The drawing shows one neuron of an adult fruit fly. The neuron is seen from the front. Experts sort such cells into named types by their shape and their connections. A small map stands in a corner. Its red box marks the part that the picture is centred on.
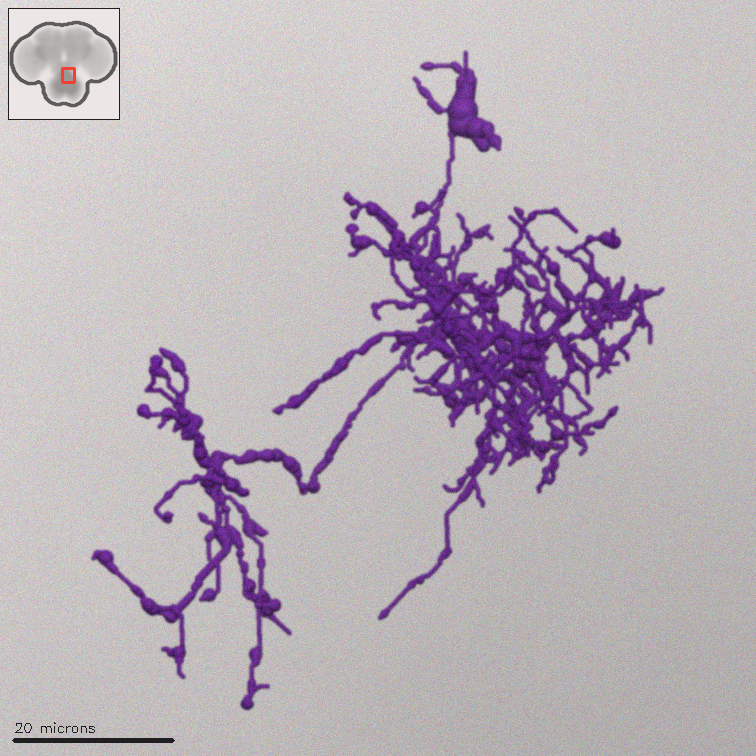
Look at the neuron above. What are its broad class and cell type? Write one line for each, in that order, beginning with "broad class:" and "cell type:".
broad class: nerve-cord intrinsic neuron
cell type: INXXX334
